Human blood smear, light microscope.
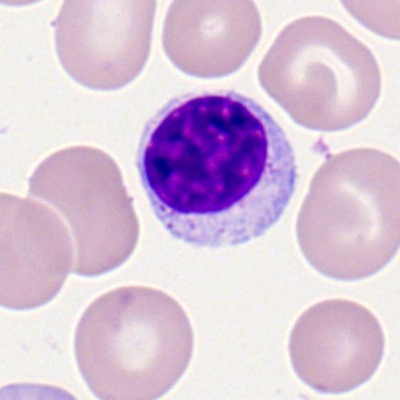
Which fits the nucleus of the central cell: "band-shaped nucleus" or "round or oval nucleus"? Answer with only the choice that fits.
Round or oval nucleus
